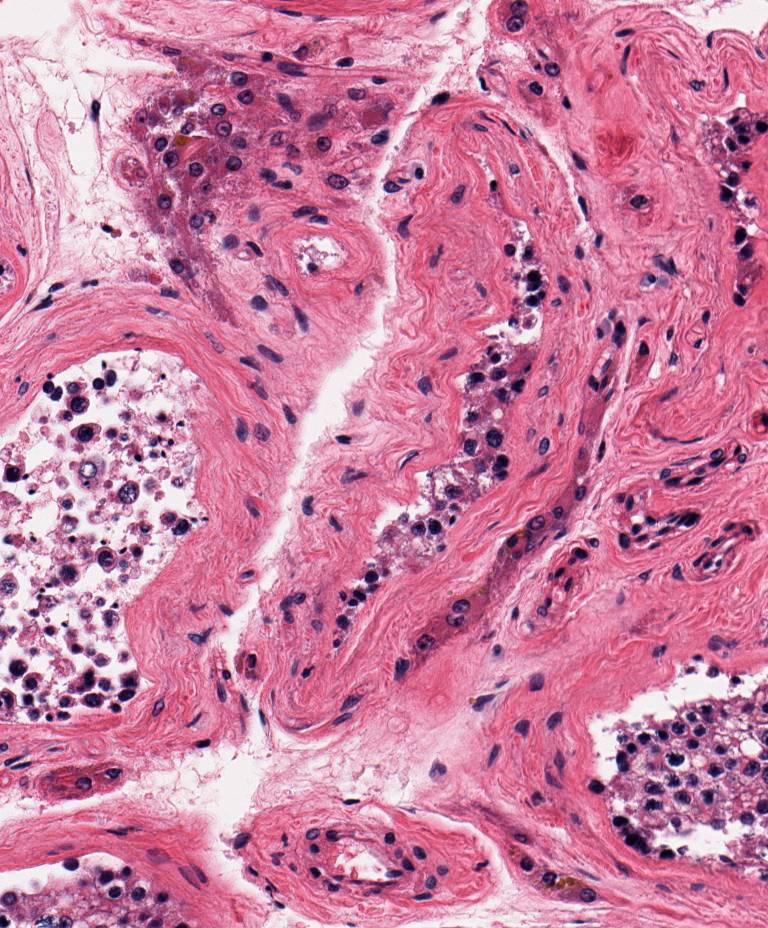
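Testis. Large lumens (left, lower right) hold loose detached rounded cells with dark round nuclei. Polygonal cells with abundant pink cytoplasm and round nuclei cluster between tubular profiles, upper left. The elongated central profile has a narrow band of loose dark-nucleated cells without orderly layering.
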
